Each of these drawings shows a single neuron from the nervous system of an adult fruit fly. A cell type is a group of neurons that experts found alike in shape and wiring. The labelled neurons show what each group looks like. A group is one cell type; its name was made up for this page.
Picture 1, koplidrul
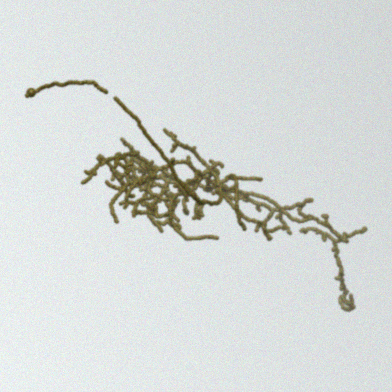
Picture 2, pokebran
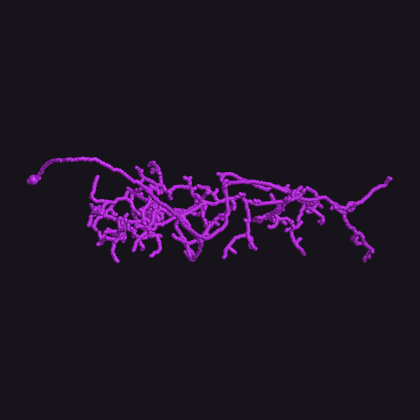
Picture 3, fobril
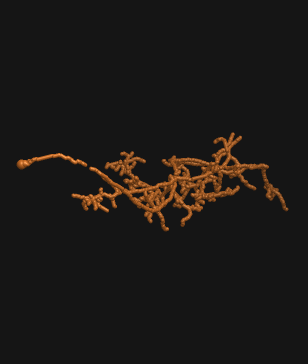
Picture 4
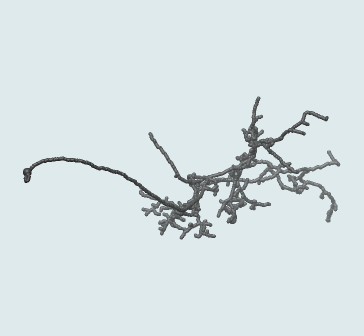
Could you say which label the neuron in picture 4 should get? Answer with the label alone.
fobril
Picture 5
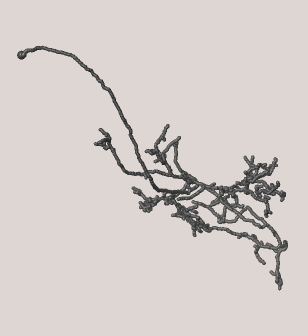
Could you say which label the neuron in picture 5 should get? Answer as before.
fobril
